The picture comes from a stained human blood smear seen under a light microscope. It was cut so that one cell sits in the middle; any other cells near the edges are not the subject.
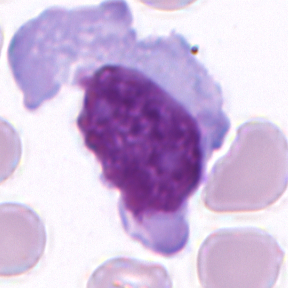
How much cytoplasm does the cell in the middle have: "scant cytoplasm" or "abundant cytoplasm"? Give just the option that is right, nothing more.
Abundant cytoplasm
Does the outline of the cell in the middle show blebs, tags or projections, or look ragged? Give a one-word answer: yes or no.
Yes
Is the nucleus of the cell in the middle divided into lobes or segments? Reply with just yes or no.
No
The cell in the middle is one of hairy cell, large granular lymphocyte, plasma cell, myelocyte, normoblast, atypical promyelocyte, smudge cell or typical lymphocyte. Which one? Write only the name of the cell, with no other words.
plasma cell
